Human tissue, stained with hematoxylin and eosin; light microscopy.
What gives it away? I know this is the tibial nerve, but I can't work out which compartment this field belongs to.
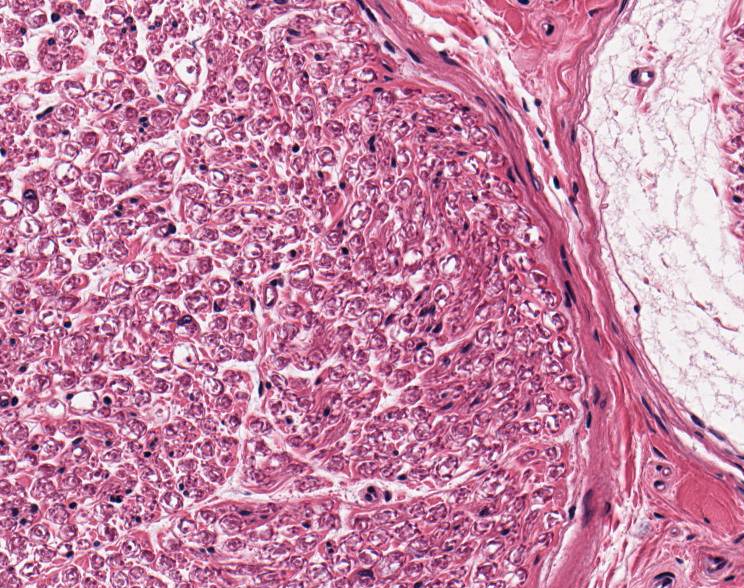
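That large bundle of tightly packed round profiles in the left two-thirds of the field is a nerve fascicle. Its fibres are cut in cross section, and each shows a small pink central core inside a paler ring.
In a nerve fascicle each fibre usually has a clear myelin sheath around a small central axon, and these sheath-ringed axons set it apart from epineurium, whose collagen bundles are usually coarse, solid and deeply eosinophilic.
Between the fibres lie sparse, small dark oval nuclei, and thin pale strands divide the fibres into small irregular groups.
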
